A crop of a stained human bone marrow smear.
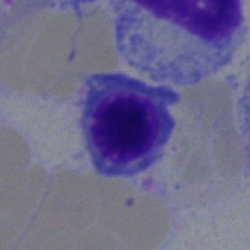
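Erythroblast, the central cell. Look first at its nucleus: the chromatin is dense and stains dark purple. Around it the cytoplasm is deep blue, wider on the right side of the nucleus than on the left. Notice the small cytoplasmic projection at the upper right.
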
